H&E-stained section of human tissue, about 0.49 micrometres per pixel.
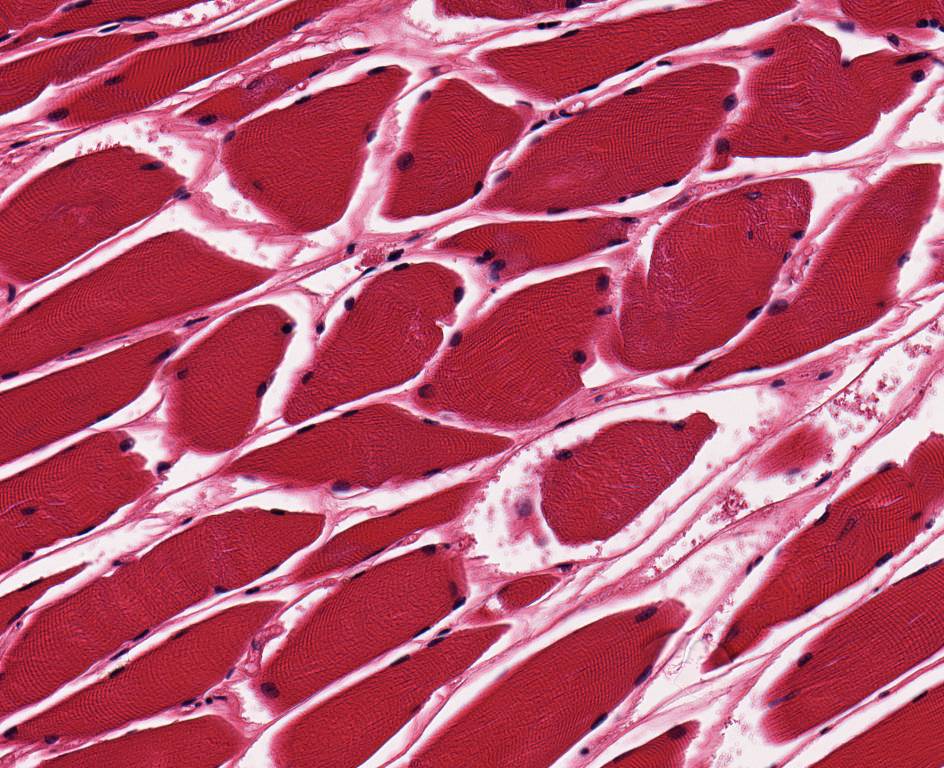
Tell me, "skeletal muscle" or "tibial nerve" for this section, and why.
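This is skeletal muscle. First check: the fibre cytoplasm stains a deep, even red with eosin.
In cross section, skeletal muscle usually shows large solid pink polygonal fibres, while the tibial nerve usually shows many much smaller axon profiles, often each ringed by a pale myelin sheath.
Also seen: fine cross-striations within the fibres, small dark flattened nuclei at the fibre edges, and thin pink connective tissue strands separating neighbouring fibres.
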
